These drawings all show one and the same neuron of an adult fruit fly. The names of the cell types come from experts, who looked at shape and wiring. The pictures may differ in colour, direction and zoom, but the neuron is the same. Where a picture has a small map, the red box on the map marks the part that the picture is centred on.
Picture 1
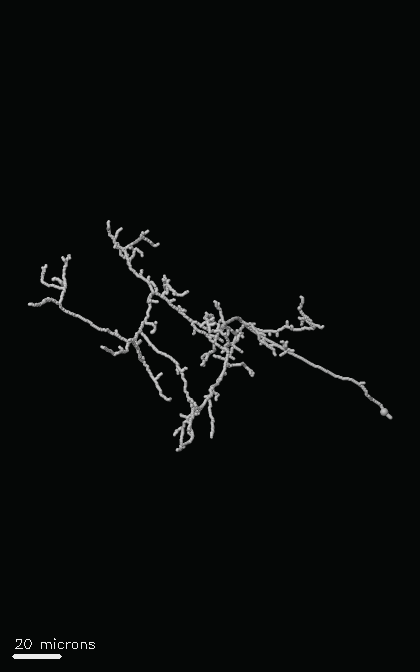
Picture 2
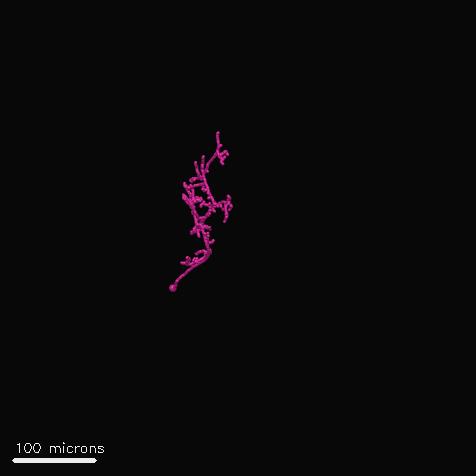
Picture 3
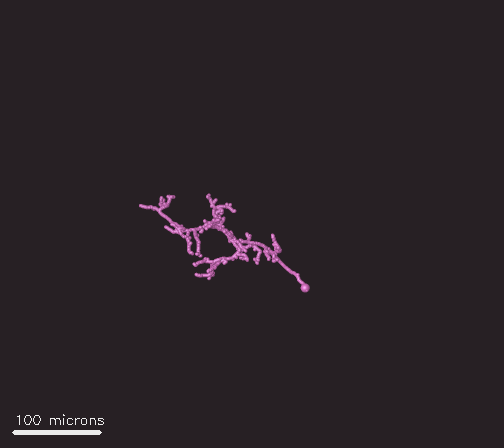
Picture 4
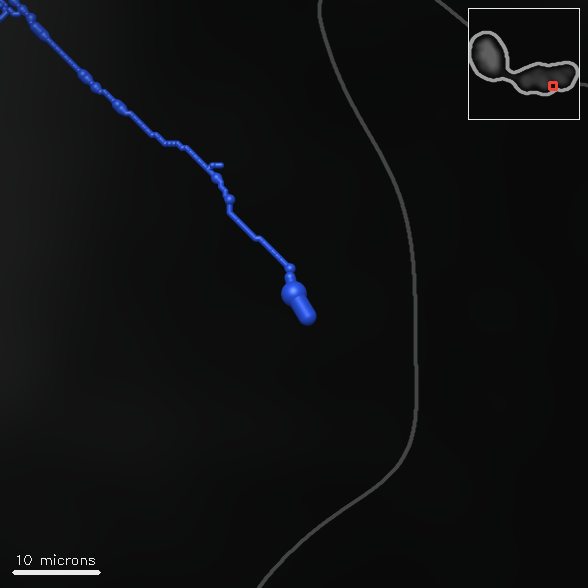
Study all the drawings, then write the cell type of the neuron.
IN21A058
